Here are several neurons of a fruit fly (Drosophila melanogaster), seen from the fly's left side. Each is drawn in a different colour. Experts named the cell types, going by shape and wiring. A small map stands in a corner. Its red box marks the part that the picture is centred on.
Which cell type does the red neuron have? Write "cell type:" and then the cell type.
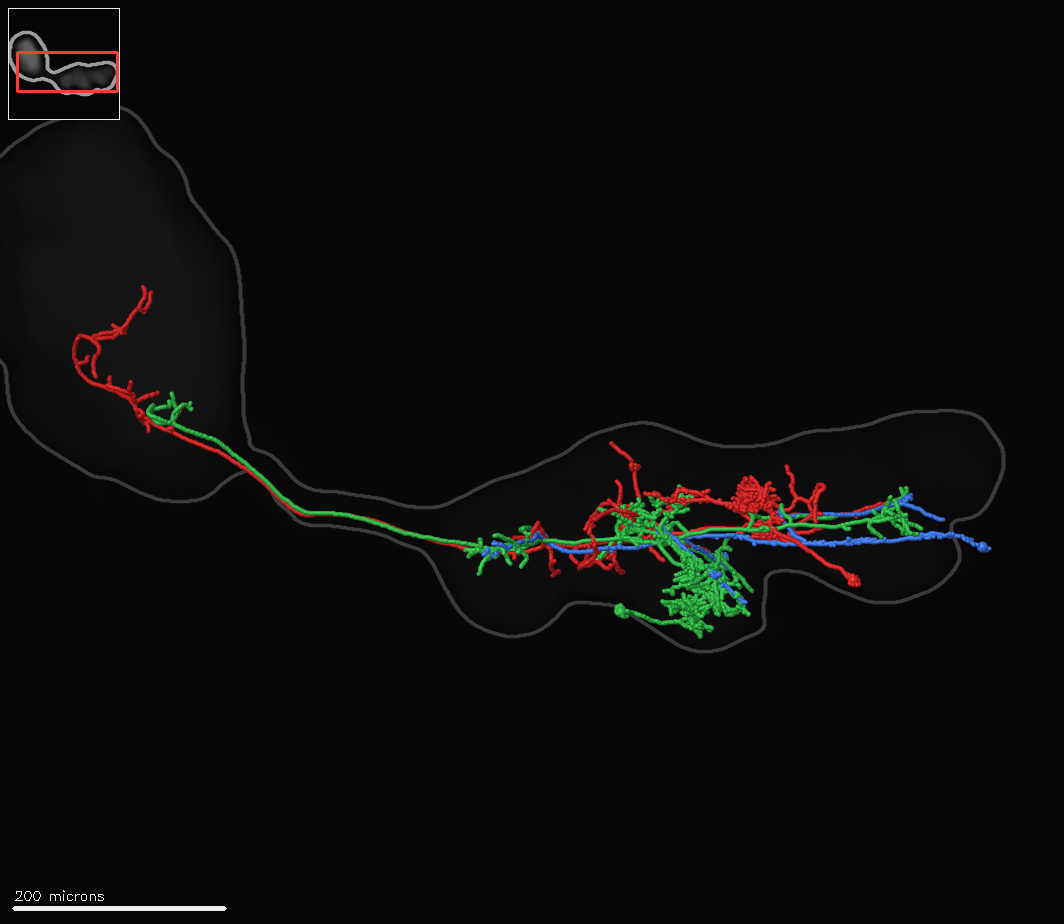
cell type: AN08B010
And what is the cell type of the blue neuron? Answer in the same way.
cell type: SNpp53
